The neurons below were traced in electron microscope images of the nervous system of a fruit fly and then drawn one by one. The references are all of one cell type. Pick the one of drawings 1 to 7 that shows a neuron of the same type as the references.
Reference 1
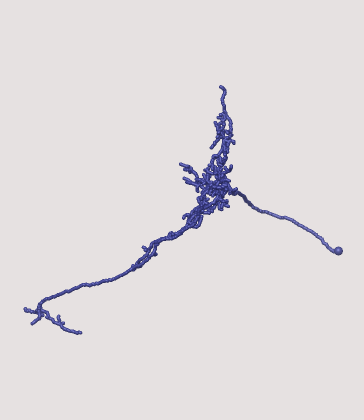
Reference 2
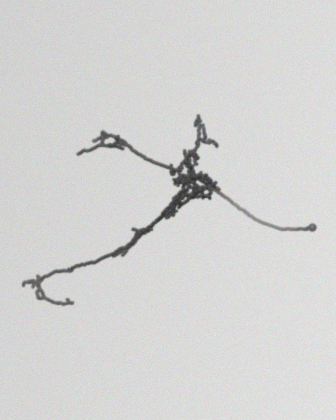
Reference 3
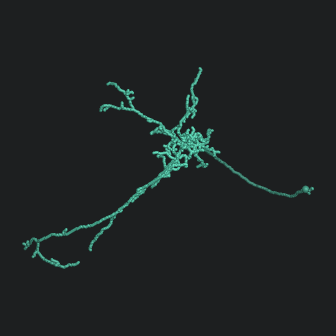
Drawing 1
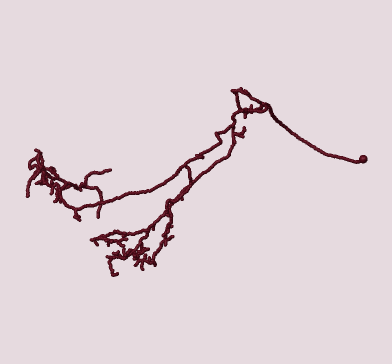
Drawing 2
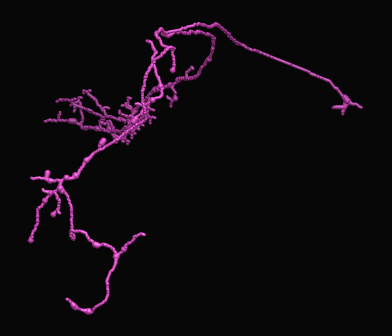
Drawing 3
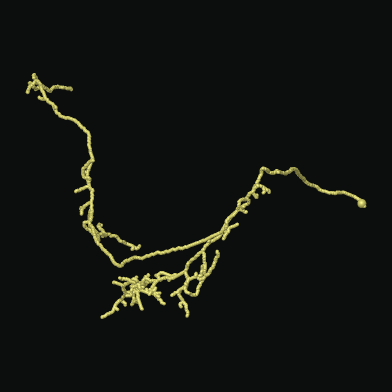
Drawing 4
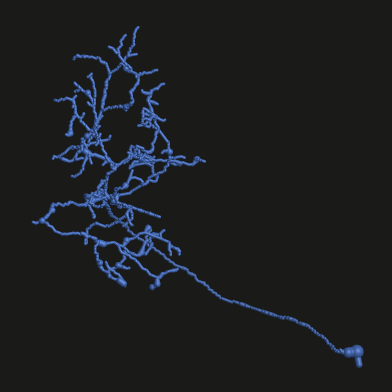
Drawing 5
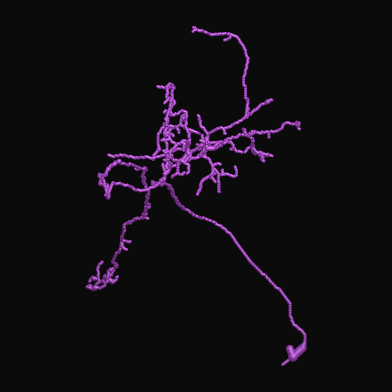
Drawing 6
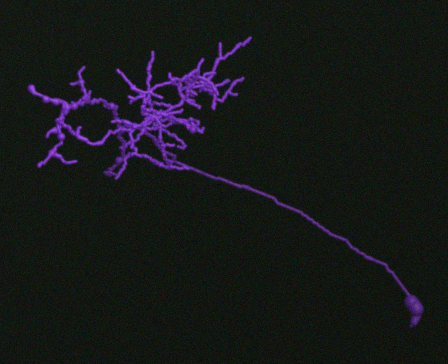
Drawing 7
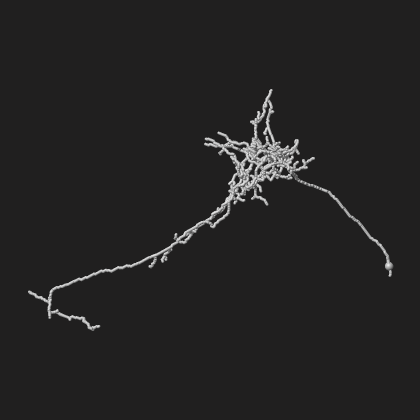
7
